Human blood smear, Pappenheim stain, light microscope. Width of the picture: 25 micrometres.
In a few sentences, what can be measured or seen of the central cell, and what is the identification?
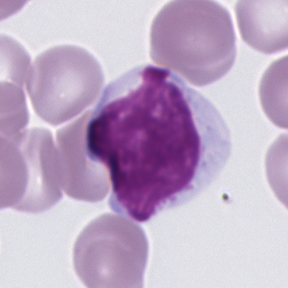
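First, size: the cell is about 13 micrometres across. Next, the nucleus: it measures about 13 by 10 micrometres, fills about 70% of the cell's area, and has a small knob jutting out at its top edge. Its chromatin is dark purple and patchy, with paler streaks between denser areas. Then the cytoplasm: its rim is widest on the right side, and a few fine purple granules lie in it along the right edge of the nucleus. Last, the name: large granular lymphocyte.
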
